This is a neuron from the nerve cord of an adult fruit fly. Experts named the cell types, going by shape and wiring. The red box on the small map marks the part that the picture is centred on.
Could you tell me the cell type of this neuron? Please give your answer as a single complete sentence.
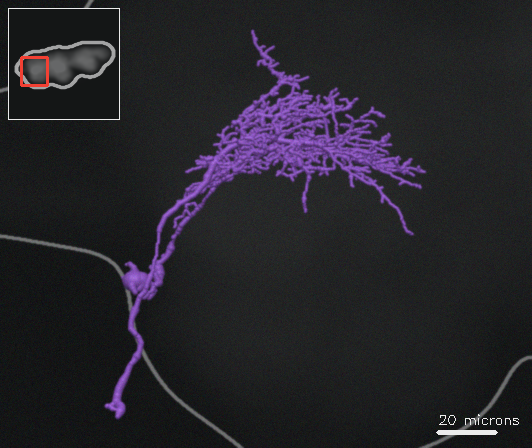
As its cell type, this neuron has FNM2.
